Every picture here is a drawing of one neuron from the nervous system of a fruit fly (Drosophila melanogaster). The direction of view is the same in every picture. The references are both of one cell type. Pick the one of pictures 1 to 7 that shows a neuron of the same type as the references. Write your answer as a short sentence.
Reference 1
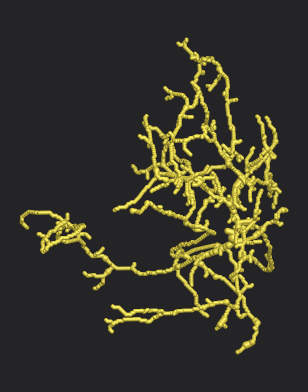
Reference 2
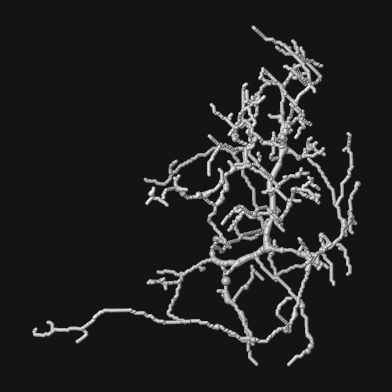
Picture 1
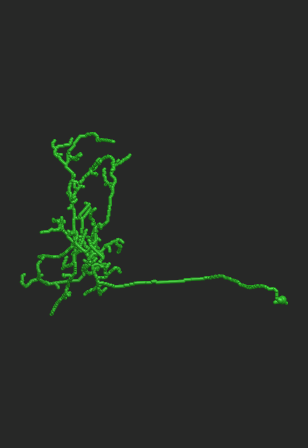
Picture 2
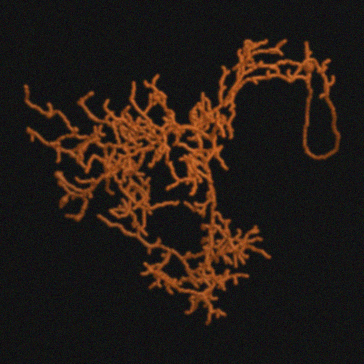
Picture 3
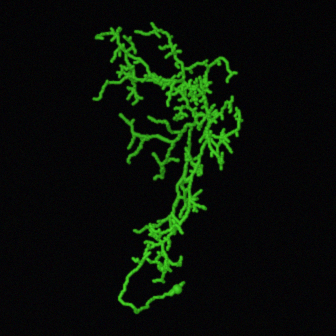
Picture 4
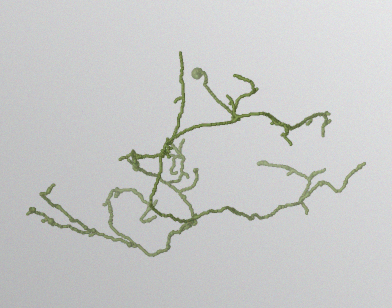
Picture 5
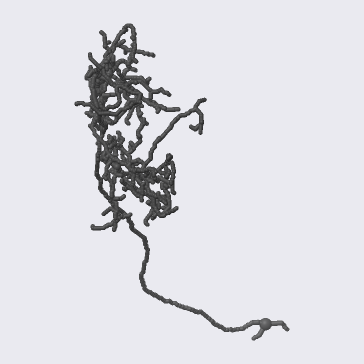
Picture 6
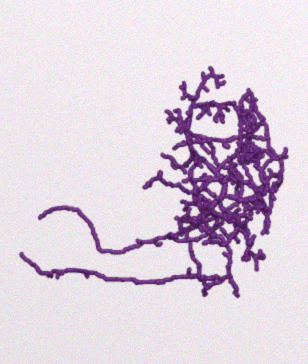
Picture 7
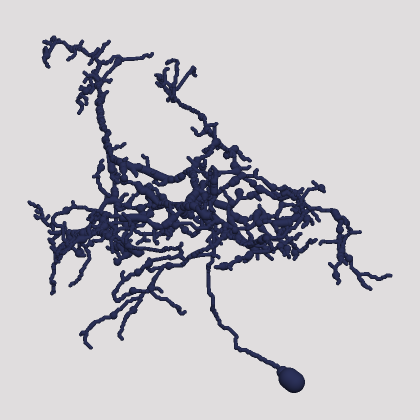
The neuron in picture 6 is of the same cell type.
